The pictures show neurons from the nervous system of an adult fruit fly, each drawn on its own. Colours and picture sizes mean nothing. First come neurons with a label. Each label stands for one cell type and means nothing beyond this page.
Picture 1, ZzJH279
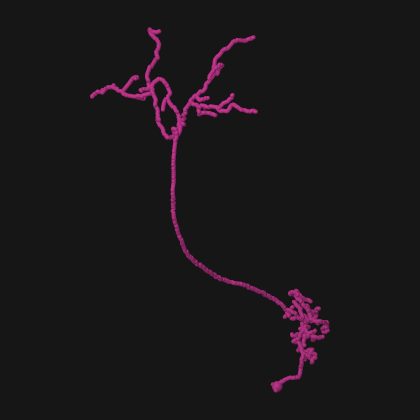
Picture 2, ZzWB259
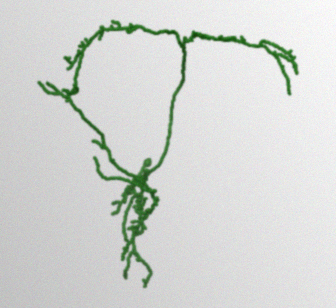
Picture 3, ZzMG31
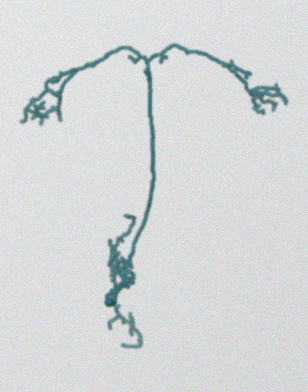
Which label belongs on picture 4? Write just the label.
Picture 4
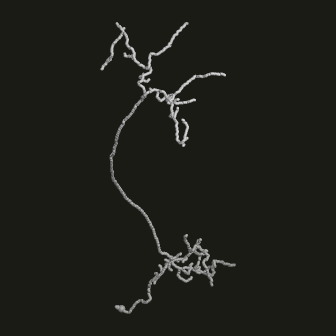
ZzJH279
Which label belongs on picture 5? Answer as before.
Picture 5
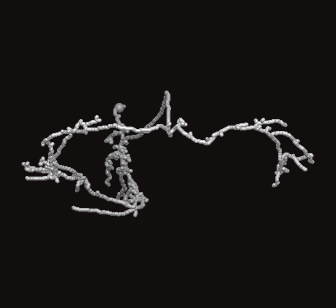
ZzWB259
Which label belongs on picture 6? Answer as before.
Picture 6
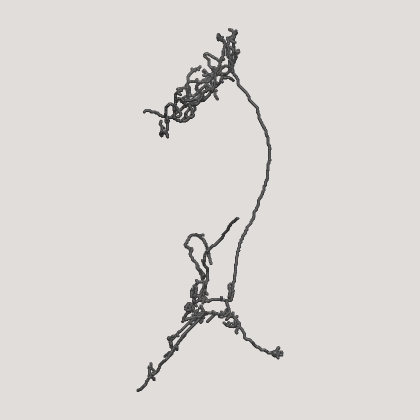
ZzMG31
